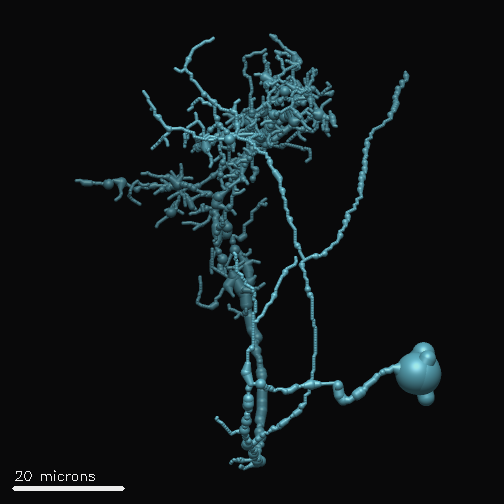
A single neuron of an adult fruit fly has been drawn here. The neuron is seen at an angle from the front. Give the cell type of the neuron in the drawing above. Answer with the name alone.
LK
